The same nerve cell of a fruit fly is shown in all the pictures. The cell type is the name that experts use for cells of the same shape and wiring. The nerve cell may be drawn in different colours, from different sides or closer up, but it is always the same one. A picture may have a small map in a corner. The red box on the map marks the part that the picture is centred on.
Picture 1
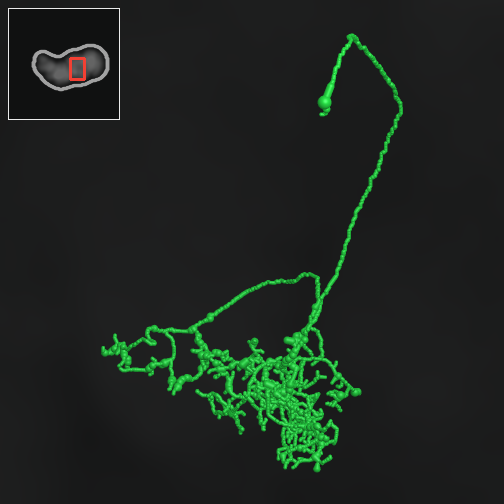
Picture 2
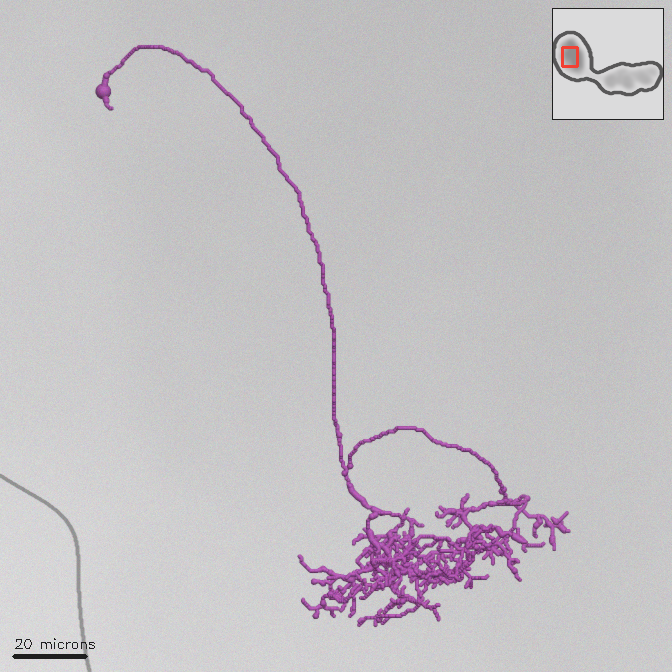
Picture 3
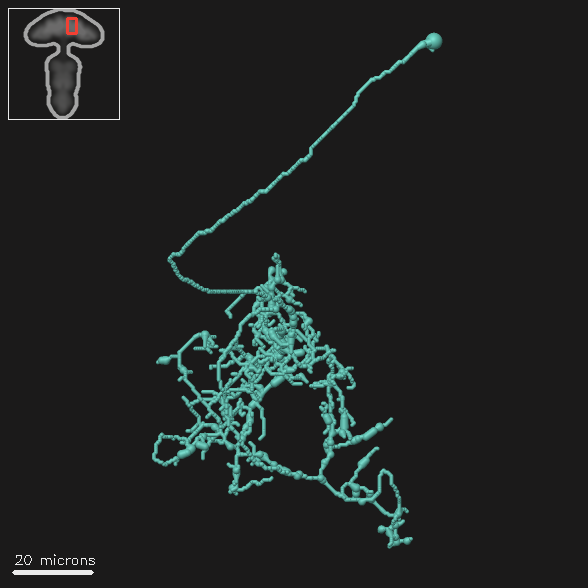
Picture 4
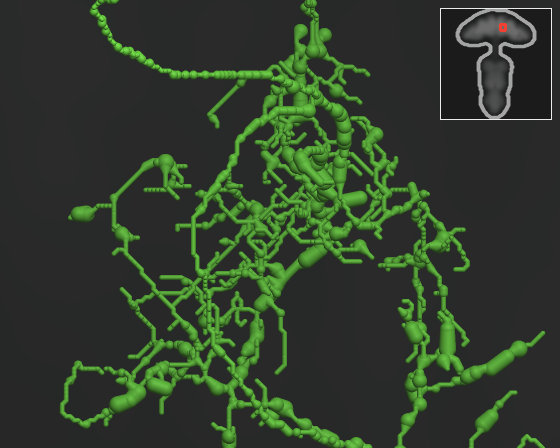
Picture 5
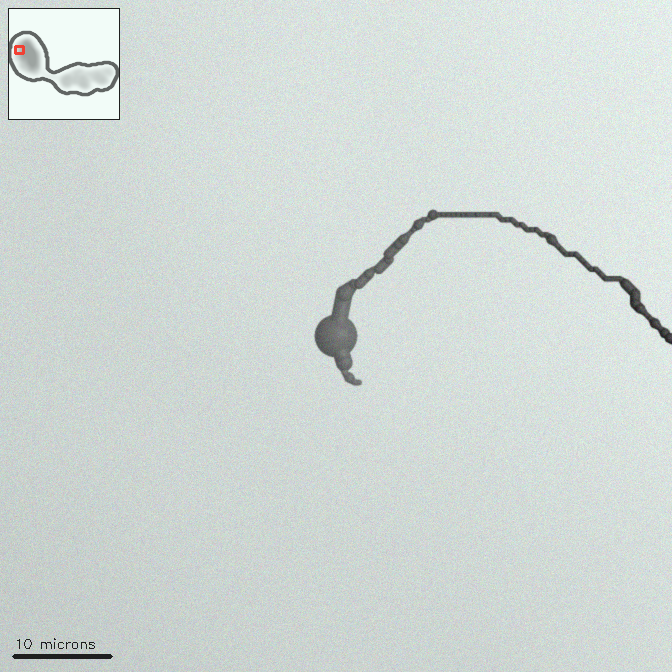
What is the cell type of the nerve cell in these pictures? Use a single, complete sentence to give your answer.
This nerve cell is assigned to the cell type SAD004.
